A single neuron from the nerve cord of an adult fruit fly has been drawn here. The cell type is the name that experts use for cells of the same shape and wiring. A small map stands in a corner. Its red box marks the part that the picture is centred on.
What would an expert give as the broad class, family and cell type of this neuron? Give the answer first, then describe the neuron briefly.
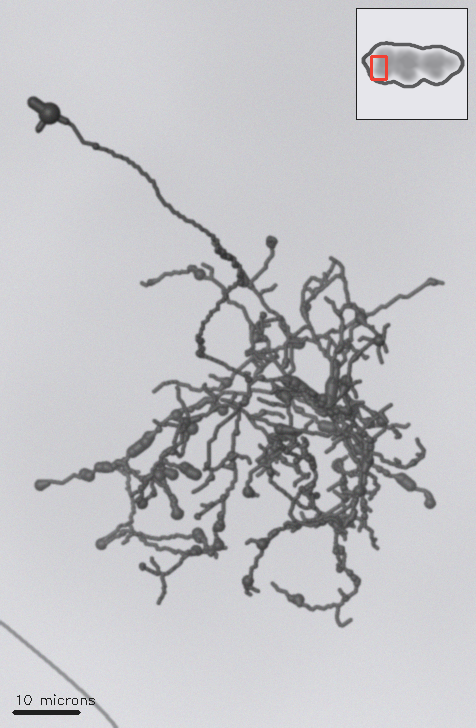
This is a nerve-cord intrinsic neuron. Its family is hemilineage 14A. Its cell type is IN14A050. By the scale bar it is about 80 microns tall in this view. In this view it is taller than it is wide.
